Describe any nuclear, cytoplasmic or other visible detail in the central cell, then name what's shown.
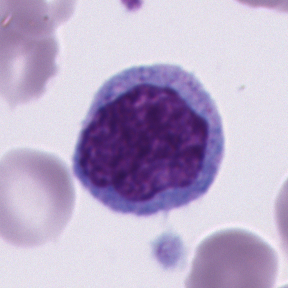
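The outline of the cell is round and smooth. A single rounded nucleus without separate lobes lies off-centre toward the left, leaving a wider band of cytoplasm on the right. Only sparse, very fine pinkish specks are present in the cytoplasm. This is a monocyte.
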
